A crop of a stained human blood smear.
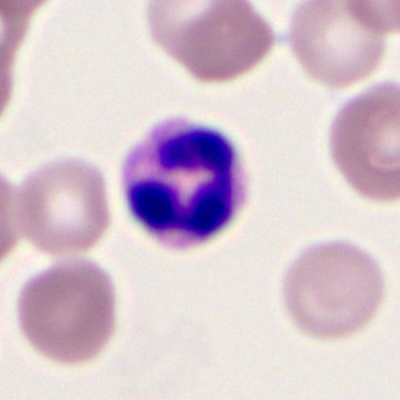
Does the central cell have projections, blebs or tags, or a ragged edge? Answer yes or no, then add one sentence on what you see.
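No. The cell has a round, smooth outline.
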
